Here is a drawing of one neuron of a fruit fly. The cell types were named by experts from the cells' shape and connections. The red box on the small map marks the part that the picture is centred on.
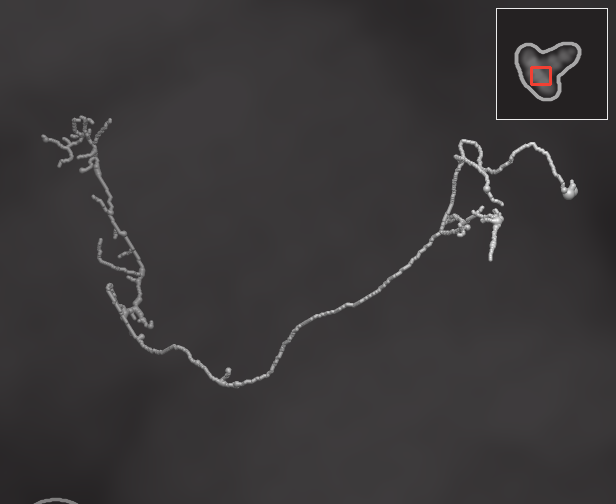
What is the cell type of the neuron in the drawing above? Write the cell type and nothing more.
KCg-d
